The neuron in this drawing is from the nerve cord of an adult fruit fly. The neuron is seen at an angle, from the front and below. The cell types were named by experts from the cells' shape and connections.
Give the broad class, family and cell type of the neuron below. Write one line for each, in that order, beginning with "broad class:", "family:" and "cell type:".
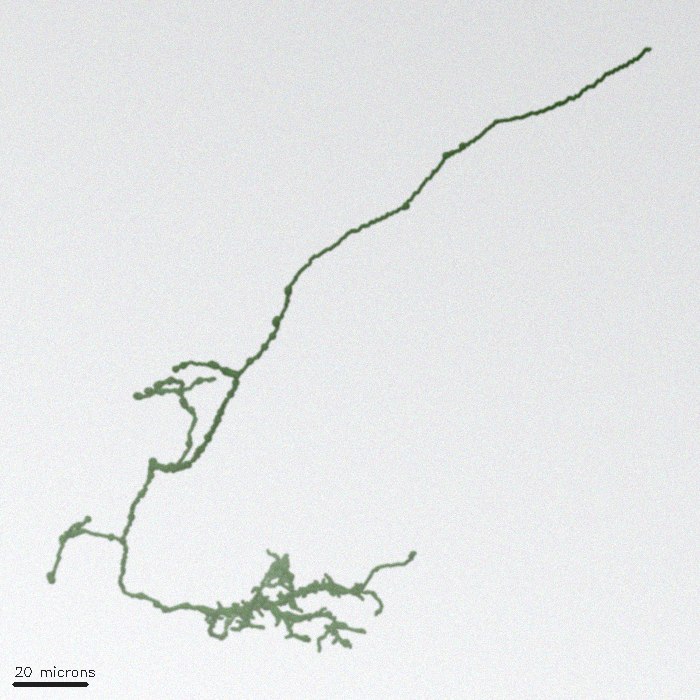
broad class: ascending neuron
family: hemilineage 19B
cell type: AN19B079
